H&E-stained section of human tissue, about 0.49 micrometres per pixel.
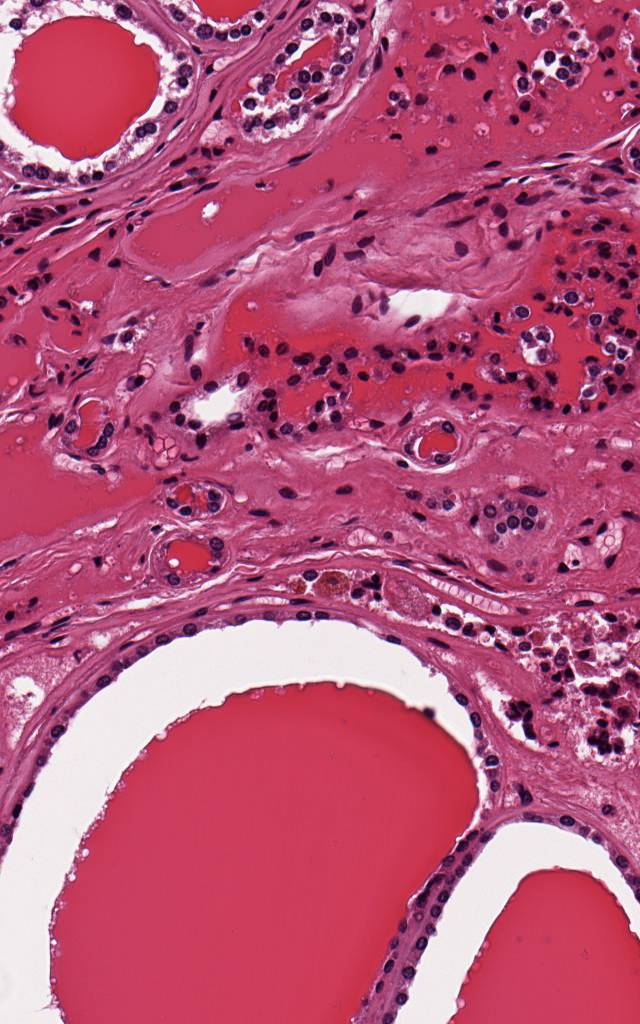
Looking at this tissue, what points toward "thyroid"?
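Fits: large rounded follicles filled with homogeneous deep pink material, top-left corner and lower field.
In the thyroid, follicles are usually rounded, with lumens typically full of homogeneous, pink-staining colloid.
Small follicles, few lining cells, pink contents, scattered in the central band between the large ones. Against: a band of pink fibrous stroma with spindle-shaped nuclei, running diagonally across the middle from upper left to right.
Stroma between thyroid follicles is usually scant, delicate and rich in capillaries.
Also present: granular golden-brown pigment in a few cells just above the large follicle at bottom centre.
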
